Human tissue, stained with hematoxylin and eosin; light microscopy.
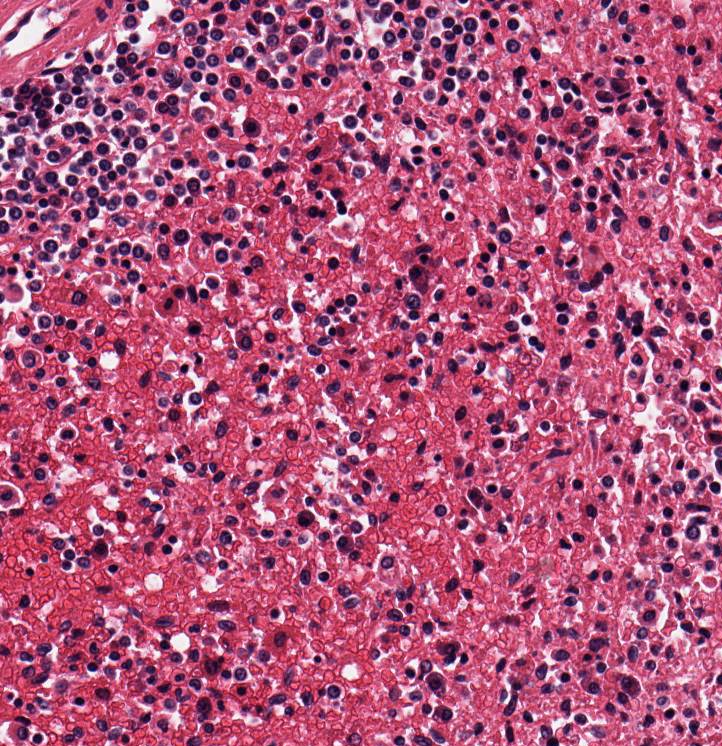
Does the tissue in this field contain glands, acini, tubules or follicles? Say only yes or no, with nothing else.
No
